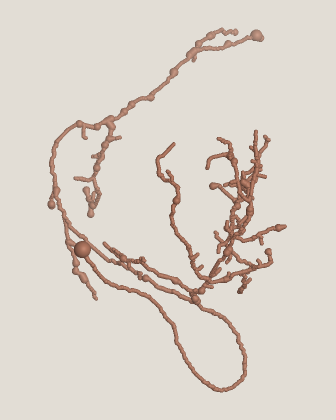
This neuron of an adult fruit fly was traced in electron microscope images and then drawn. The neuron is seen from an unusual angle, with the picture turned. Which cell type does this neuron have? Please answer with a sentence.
The cell type is CB3393.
